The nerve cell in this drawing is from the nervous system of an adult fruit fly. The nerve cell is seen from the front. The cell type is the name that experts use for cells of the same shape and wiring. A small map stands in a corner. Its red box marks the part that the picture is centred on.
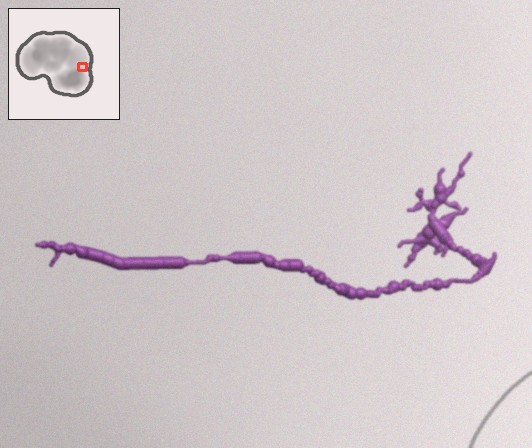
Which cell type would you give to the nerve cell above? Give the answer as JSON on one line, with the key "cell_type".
{"cell_type": "L3"}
